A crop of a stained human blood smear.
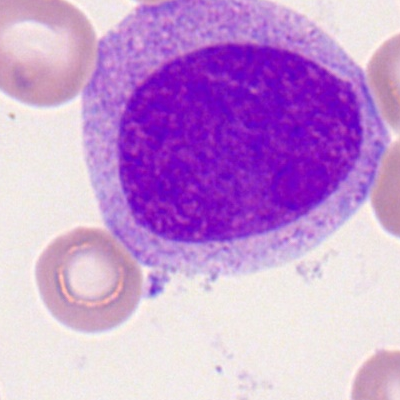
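Myeloblast at the centre of a stained human blood smear. Notice its roughly round, smooth outline and pale lilac-blue cytoplasm. Fine purple granules are scattered through that cytoplasm, and no vacuoles are seen.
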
